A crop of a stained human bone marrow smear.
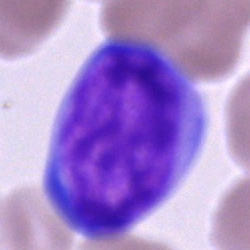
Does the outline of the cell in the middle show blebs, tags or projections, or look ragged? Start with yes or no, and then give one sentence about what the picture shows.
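No. The cell has a smooth oval outline with no surface projections.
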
